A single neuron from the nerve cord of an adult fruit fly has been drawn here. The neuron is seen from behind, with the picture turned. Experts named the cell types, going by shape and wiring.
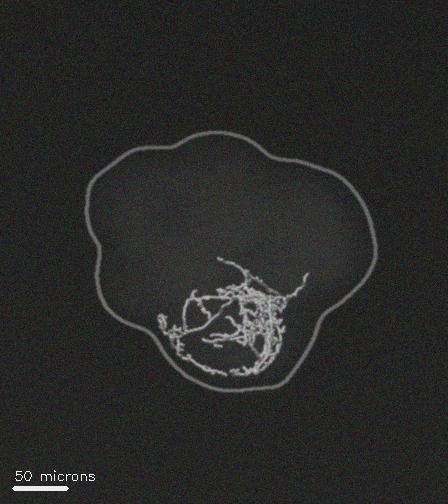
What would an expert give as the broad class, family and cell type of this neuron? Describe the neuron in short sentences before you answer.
From left to right in the picture it spans about 140 microns. In this view it is wider than it is tall. Its broad class is nerve-cord intrinsic neuron. The family is hemilineage 04B. It is of cell type IN04B056.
